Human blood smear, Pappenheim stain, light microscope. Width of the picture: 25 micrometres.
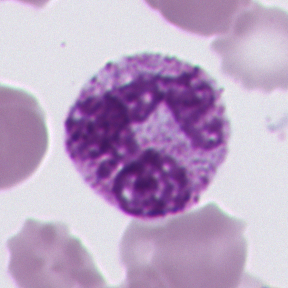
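Segmented neutrophil, about 15 micrometres across, in a stained smear of human peripheral blood. You'll notice the outline is round, and the nucleus breaks into several lobes clustered around a paler centre. The chromatin is coarsely clumped, and fine purple granules pack the cytoplasm.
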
